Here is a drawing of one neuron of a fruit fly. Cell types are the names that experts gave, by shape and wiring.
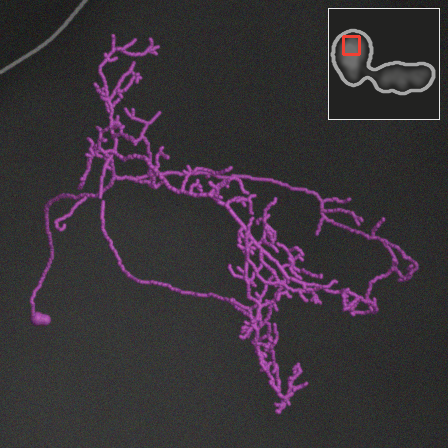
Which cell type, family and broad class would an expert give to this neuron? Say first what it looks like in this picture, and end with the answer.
The cell body is at the lower left of the picture. The picture shows dozens of branch ends. Its cell type is CL088_a. The family is hemilineage SLPa&l1_anterior. It is a central-brain intrinsic neuron.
